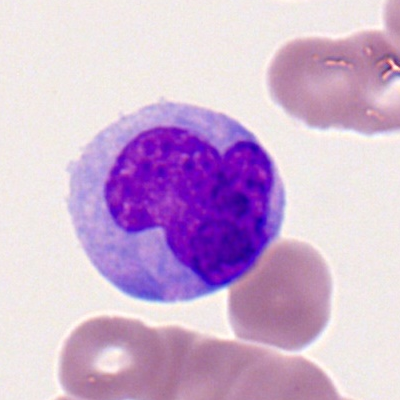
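Monocyte. Nucleus notched at lower left, lying toward the right; wider cytoplasm band on the left. Chromatin loosely clumped, paler patches between darker areas. Cell edge finely ruffled at upper left.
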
